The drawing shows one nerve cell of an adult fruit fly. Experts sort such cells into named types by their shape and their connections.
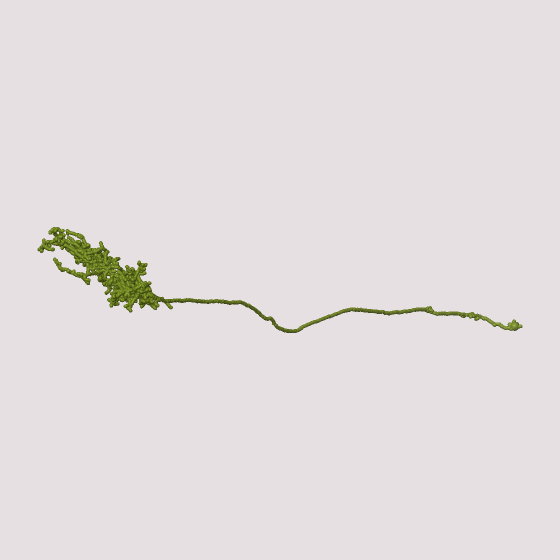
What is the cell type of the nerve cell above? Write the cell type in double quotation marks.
"AN27X021"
